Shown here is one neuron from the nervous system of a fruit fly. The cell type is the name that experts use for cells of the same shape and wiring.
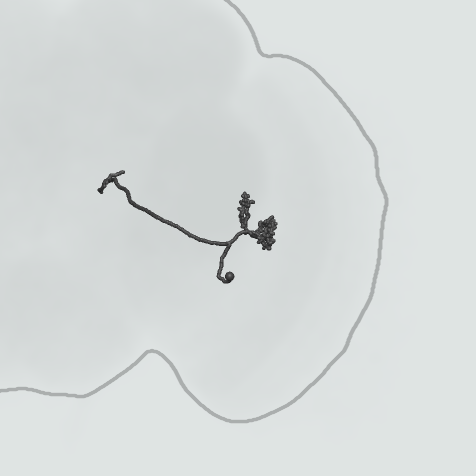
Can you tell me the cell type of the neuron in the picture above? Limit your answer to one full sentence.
For this neuron, the cell type is LLPC1.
